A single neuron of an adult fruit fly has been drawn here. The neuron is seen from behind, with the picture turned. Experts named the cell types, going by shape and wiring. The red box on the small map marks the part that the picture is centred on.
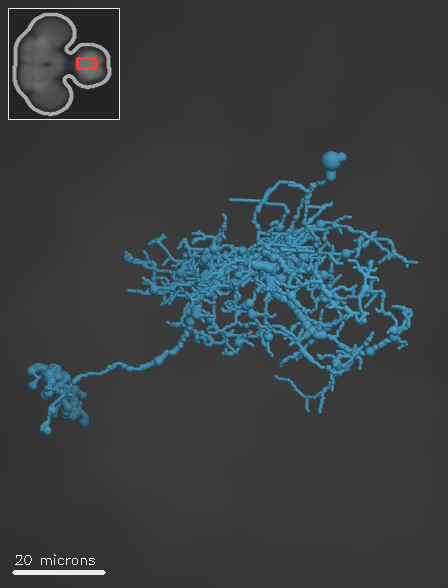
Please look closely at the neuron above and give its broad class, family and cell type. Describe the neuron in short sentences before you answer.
The cell body can be seen at the upper right of the picture. By the scale bar it is about 85 microns wide in this view. Its broad class is nerve-cord intrinsic neuron. The family is hemilineage 07B. It is of cell type IN07B061.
